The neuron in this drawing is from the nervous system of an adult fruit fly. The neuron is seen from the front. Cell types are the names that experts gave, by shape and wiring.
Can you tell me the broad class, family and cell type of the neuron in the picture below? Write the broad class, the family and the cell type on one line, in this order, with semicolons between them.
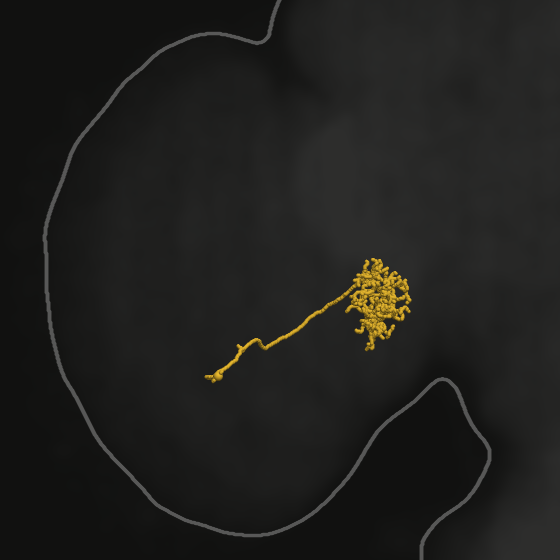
optic-lobe intrinsic neuron; Li; Li34a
